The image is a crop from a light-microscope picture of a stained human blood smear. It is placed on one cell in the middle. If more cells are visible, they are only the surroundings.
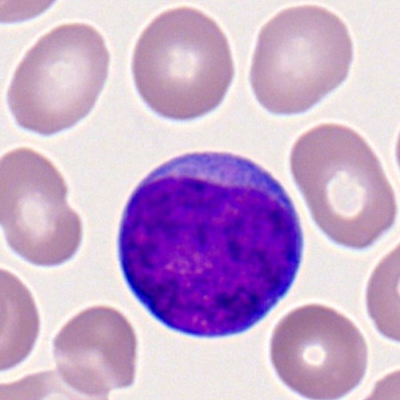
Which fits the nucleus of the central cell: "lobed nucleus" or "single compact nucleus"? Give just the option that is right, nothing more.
Single compact nucleus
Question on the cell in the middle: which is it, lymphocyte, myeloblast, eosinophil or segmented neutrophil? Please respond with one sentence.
In short, the cell at the center is a myeloblast.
